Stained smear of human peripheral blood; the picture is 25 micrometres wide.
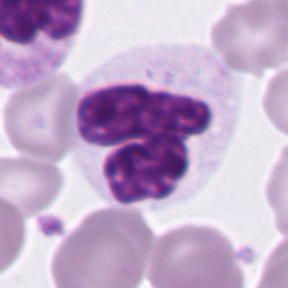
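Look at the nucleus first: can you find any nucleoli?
No, none are visible.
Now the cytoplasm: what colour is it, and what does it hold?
A pale lilac, holding fine granules, with no vacuoles to be seen.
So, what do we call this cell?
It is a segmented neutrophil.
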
